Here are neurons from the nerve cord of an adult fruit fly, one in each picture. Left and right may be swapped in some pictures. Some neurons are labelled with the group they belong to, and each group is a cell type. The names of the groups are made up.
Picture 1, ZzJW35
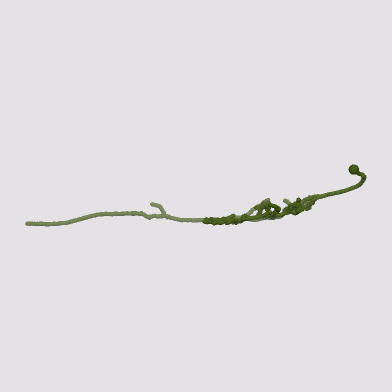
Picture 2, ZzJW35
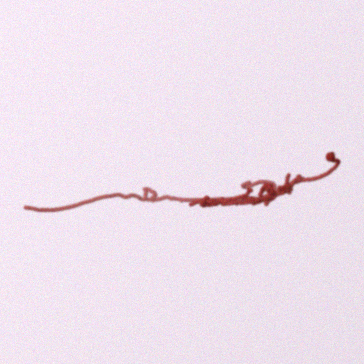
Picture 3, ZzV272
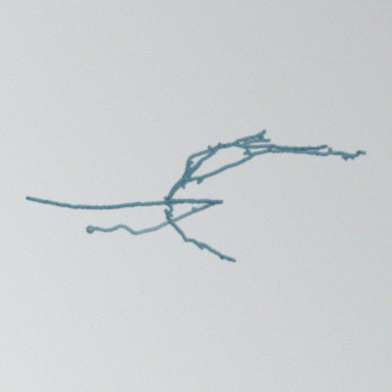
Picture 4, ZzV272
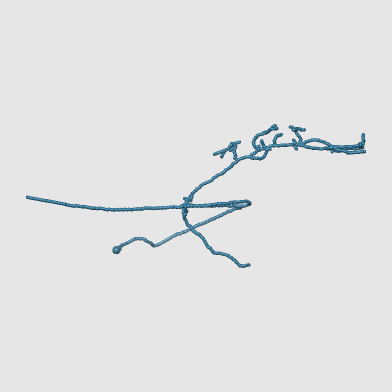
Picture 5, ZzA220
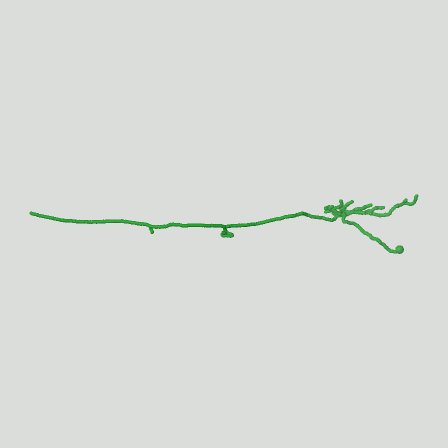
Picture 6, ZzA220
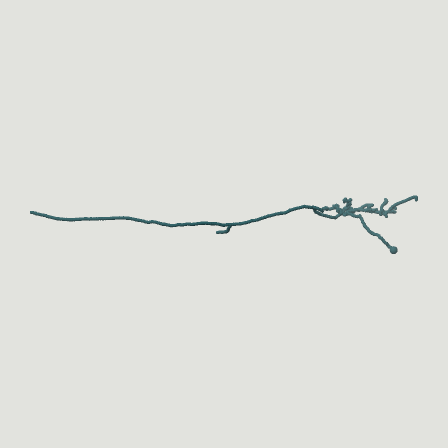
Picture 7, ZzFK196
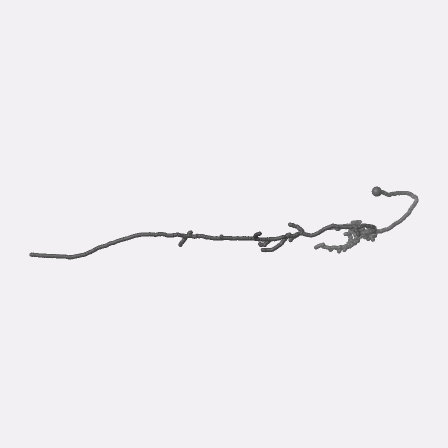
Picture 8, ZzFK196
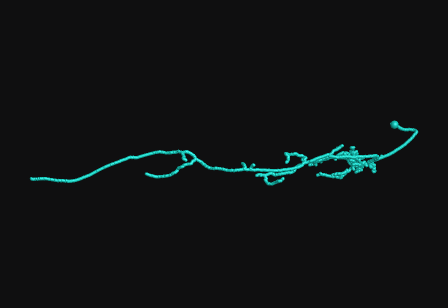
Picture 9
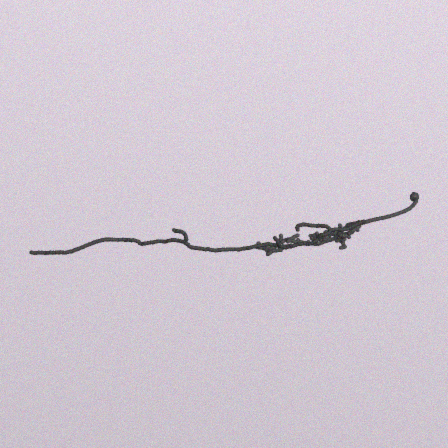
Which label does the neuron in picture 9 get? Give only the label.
ZzJW35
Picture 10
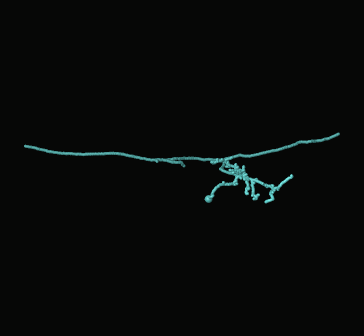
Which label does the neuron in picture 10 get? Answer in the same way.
ZzA220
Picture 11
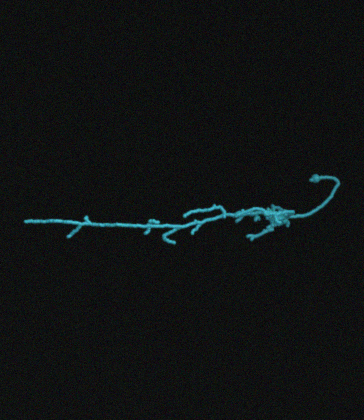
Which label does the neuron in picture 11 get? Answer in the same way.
ZzFK196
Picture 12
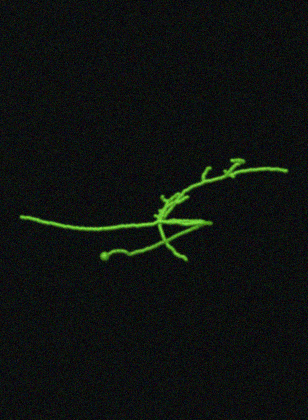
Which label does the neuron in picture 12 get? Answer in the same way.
ZzV272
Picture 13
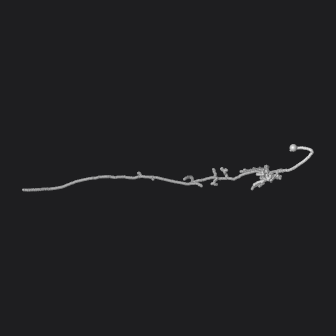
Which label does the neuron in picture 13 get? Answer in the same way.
ZzFK196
